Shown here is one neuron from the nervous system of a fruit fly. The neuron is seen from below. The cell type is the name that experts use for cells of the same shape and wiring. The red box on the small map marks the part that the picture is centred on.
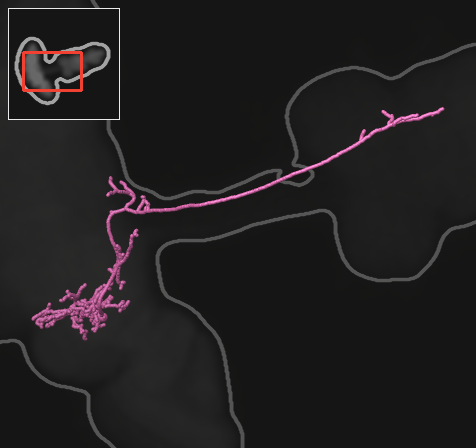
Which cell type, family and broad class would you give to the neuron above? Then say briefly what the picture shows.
Its cell type is DNge184. Its family is hemilineage LB7. It is a descending neuron. It runs through the neck, between the brain and the nerve cord. Its cell body lies at the lower left of the picture.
